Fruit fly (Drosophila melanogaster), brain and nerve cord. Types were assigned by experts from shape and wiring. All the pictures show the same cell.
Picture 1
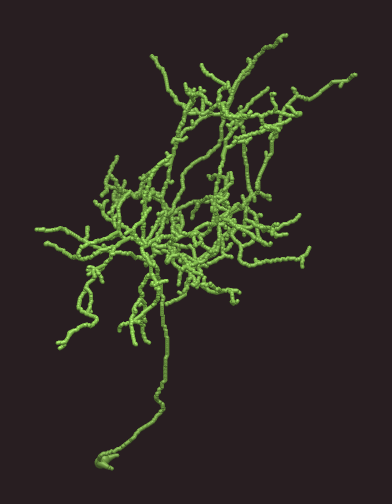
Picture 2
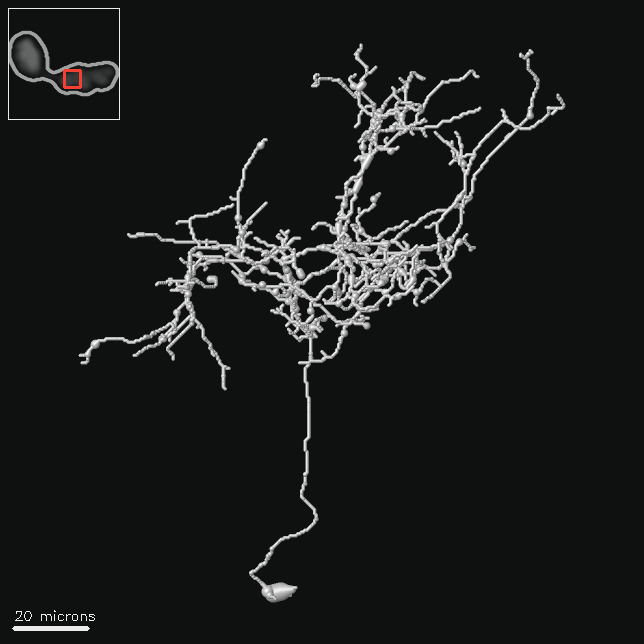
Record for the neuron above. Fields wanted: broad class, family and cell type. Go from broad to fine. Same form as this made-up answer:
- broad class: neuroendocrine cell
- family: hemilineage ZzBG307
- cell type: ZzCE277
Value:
- broad class: nerve-cord intrinsic neuron
- family: hemilineage 00A
- cell type: IN00A043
